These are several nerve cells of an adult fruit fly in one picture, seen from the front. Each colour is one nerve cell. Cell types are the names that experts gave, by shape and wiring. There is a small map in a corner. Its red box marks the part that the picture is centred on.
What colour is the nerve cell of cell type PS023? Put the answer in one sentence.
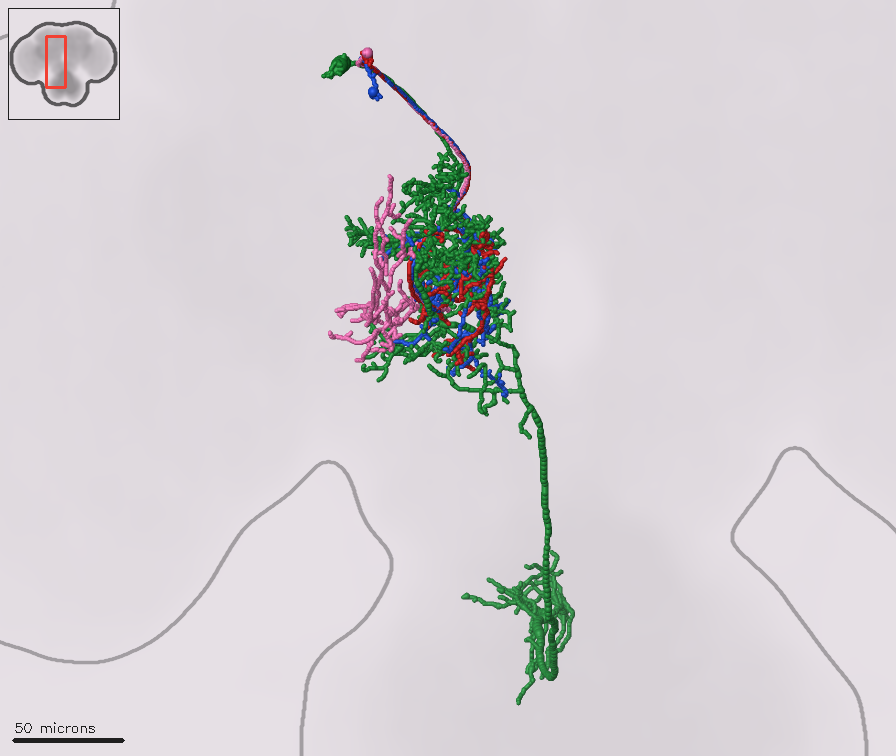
The colour is blue.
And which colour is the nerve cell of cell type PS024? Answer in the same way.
The colour is red.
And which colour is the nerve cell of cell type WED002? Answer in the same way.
The colour is pink.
